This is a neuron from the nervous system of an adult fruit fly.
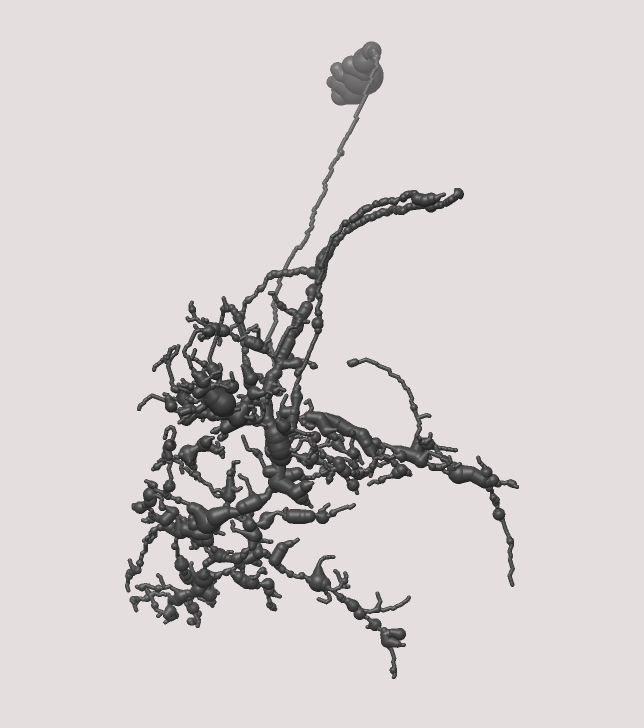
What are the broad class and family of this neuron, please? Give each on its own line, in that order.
central-brain intrinsic neuron
hemilineage SMPpv2_ventral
